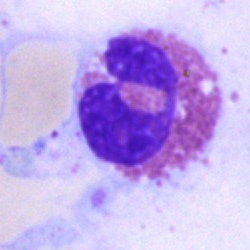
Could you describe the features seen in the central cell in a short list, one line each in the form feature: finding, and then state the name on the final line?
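Position: nucleus toward left; more cytoplasm on right
Chromatin: dense, deep purple
Nucleoli: none seen
Name: eosinophil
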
